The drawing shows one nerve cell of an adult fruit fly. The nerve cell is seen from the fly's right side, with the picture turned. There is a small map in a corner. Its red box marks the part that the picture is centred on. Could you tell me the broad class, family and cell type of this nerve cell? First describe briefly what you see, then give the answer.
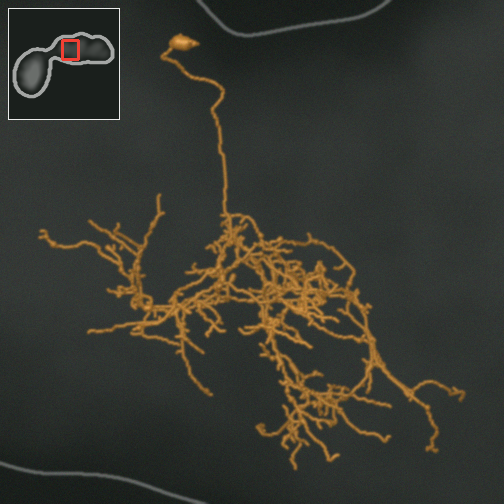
Dozens of branch ends can be seen. In this view it is about as wide as it is tall. Its broad class is nerve-cord intrinsic neuron. The family is hemilineage 00A. It is of cell type IN00A043.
